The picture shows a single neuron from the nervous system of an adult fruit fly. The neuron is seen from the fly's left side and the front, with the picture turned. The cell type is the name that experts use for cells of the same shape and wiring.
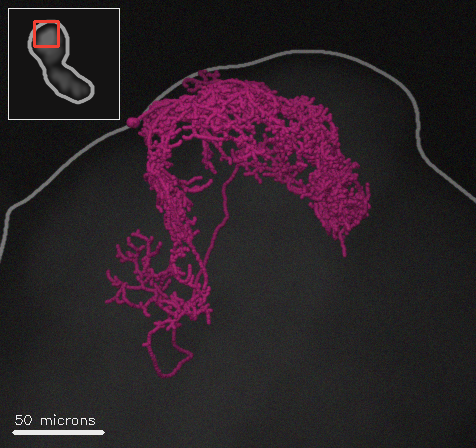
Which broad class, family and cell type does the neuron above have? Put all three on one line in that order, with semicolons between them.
central-brain intrinsic neuron; MBON; MBON35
